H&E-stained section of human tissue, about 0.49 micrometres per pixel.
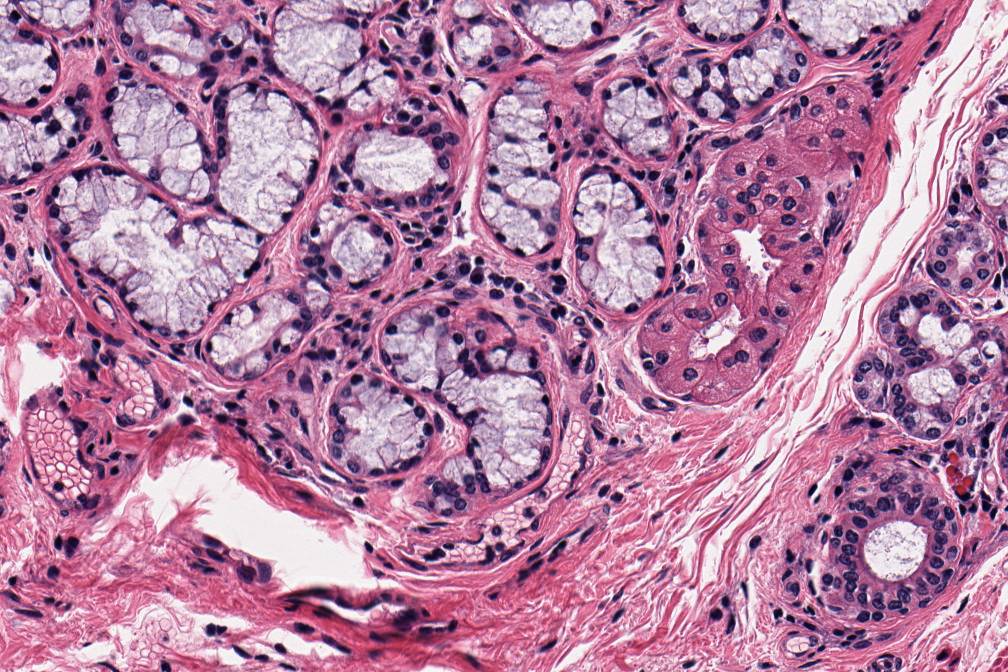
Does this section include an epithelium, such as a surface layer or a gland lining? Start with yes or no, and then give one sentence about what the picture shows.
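Yes. Rounded mucous acini crowd the upper left and centre of the field.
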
